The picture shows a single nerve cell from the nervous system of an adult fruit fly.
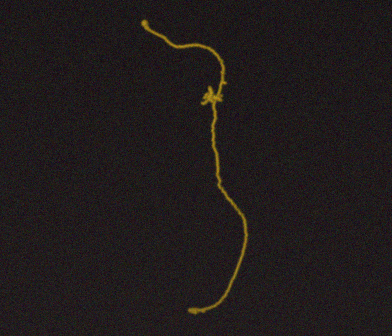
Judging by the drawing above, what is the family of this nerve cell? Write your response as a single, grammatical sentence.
When grouped by family, this nerve cell is Tm.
